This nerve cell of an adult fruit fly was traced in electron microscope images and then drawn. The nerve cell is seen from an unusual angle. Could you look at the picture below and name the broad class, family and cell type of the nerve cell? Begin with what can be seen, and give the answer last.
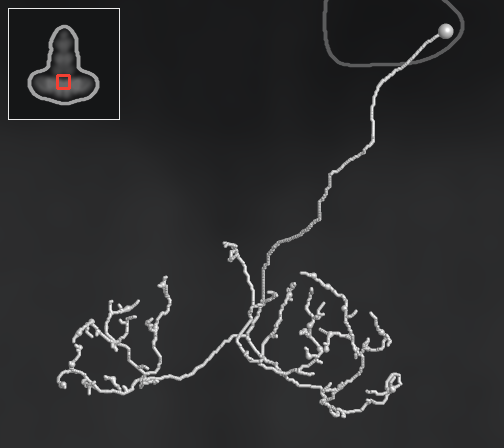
The cell body is at the upper right of the picture. Dozens of branch ends can be seen. It is a central-brain intrinsic neuron. Its family is hemilineage DM6_dorso_medial. It is of cell type FB6J.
